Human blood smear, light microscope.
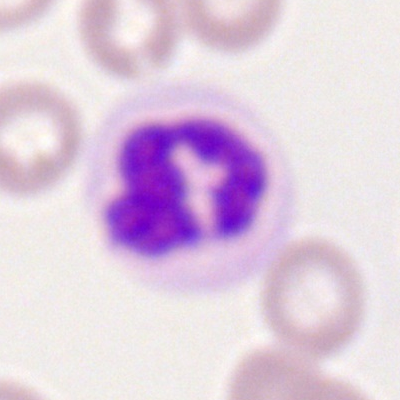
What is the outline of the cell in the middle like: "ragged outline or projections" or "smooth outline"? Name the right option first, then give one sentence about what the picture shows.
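Smooth outline. The cell outline is round and smooth.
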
